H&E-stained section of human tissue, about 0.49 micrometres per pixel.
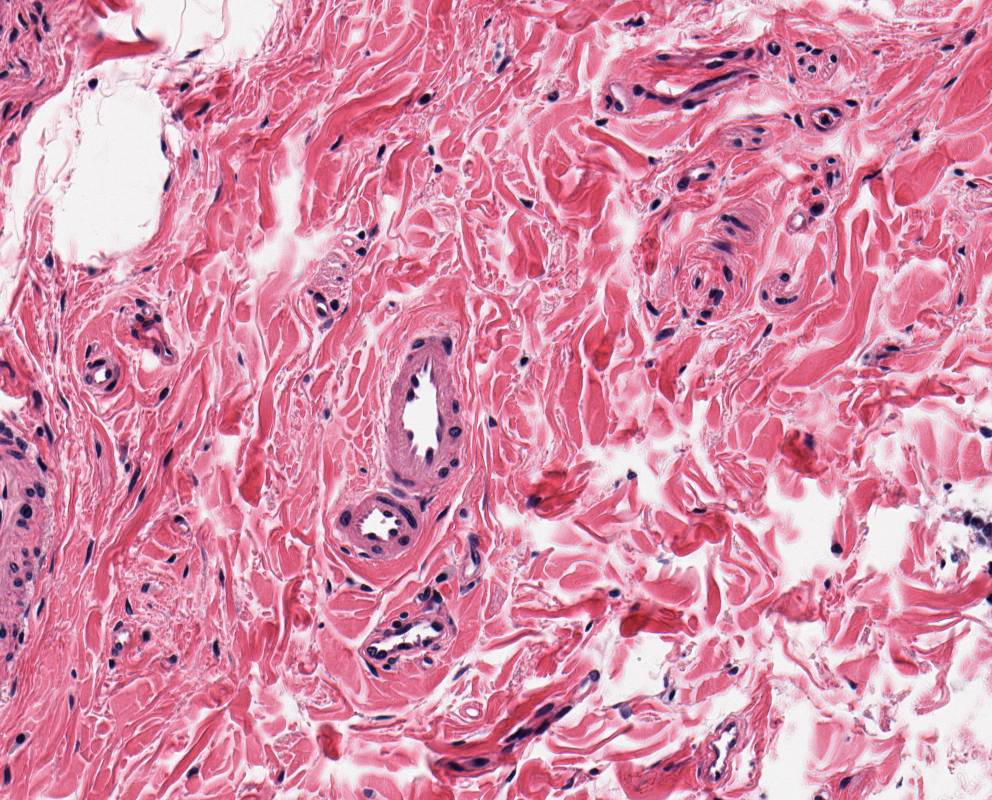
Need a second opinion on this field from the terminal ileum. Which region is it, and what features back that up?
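You're looking at dense connective tissue. Thick collagen bundles, stained strong pink, fill the field and run in many directions. Cells are sparse: small, dark, elongated nuclei lie singly between them.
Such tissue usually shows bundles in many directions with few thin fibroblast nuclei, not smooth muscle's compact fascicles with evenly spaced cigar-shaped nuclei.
Notice, too, that no epithelial lining appears anywhere.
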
